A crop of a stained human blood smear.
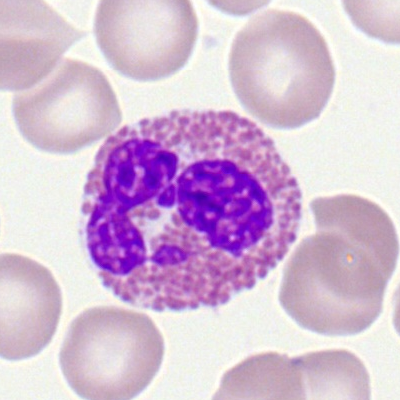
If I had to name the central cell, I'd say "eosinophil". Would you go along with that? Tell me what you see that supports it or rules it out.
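This cell is rightly called an eosinophil. The deciding feature is the cytoplasm, packed with coarse, round granules.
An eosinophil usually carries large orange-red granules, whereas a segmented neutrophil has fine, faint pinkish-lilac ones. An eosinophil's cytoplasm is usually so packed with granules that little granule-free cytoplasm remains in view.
These coarse, crowded granules speak for eosinophil and against segmented neutrophil. The chromatin is dark purple and coarsely clumped, and no nucleoli are visible in the nuclear lobes.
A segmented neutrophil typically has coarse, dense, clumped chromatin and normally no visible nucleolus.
These nuclear findings agree with segmented neutrophil and so do not weigh against it. The nucleus is divided into several separate lobes.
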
